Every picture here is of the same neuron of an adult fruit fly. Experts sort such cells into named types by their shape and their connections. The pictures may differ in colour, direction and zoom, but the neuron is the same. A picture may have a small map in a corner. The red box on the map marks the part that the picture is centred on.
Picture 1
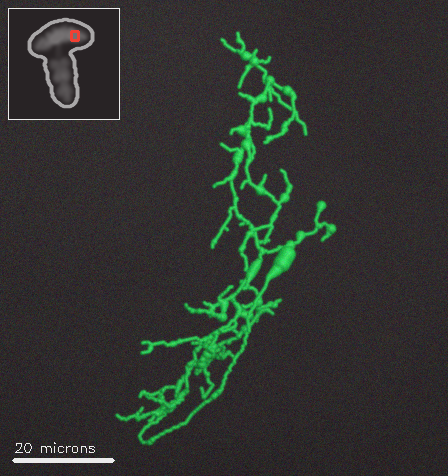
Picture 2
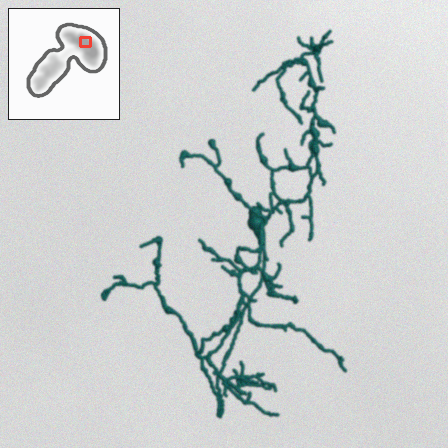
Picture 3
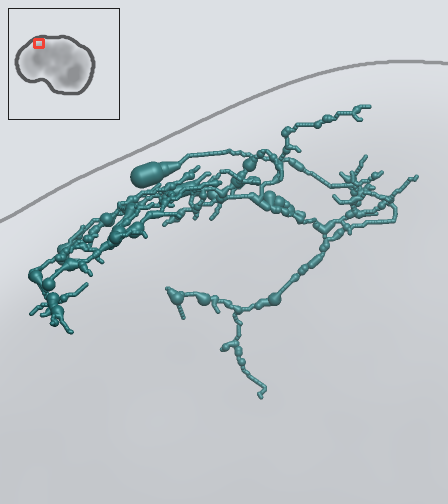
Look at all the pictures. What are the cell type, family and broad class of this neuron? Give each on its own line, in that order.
CB1846
hemilineage LHd2
central-brain intrinsic neuron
